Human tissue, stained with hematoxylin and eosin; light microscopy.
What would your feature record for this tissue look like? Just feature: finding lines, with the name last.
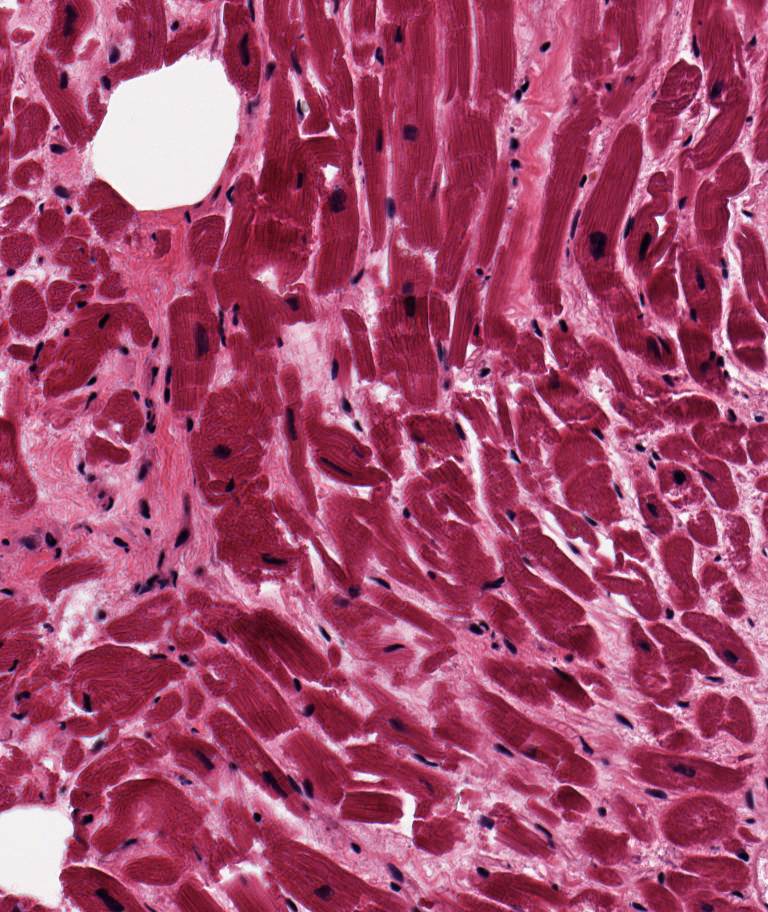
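Fibres: cross-striated muscle, branching and joining
Orientation: upper half long section, mostly vertical; lower half oblique or cross-cut
Staining: deep red-magenta cytoplasm, darker than connective tissue
Connective tissue: pale pink fibrous band, scattered spindle nuclei, left side between fibres
Name: left ventricle of the heart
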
